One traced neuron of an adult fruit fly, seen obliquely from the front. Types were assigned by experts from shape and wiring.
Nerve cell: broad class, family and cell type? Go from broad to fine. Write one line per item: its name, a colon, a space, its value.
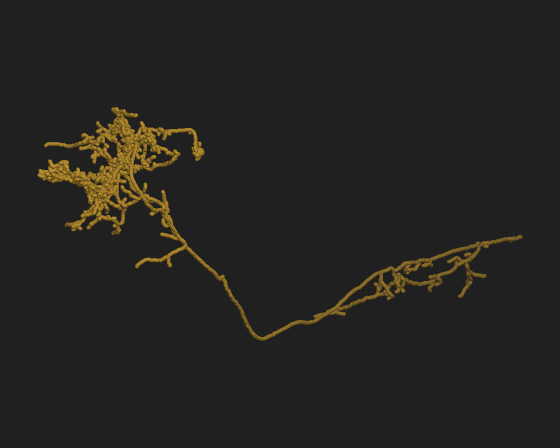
broad class: descending neuron
family: hemilineage PSp2
cell type: DNpe016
